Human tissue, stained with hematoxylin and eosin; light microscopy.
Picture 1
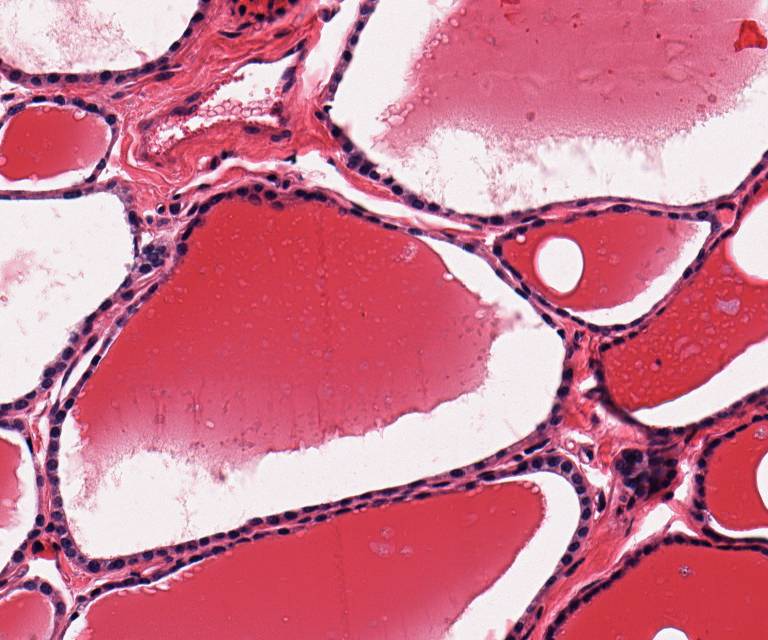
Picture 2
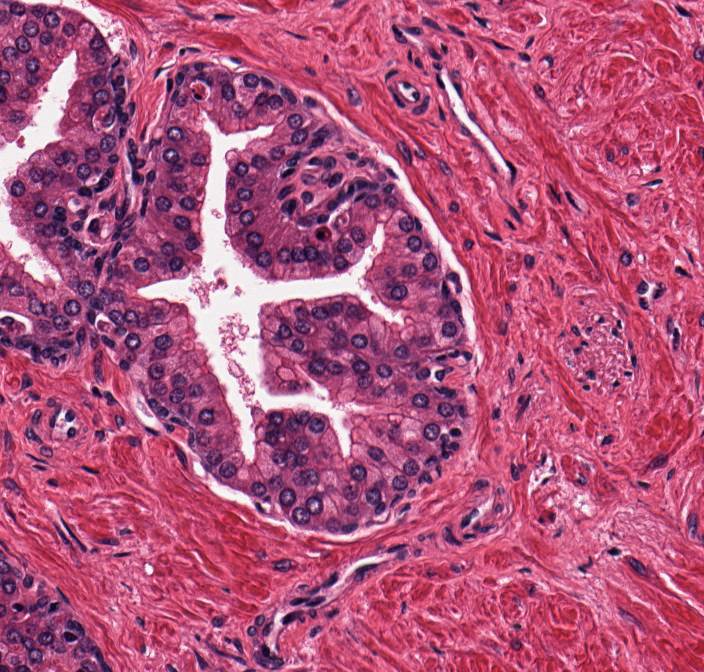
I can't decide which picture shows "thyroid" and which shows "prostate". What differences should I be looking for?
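Of the two, the thyroid is picture 1 and the prostate picture 2. Looking at picture 1, each follicle has a single layer of flattened to low cuboidal cells, their small, dark, round to oval nuclei evenly spaced in one row, and no papillary folds project into the lumens.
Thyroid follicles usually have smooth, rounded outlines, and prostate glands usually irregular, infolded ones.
In picture 2, one large gland fills the left-centre, with parts of others at the left edge; its columnar cells have abundant pale pink-purple granular cytoplasm and round nuclei.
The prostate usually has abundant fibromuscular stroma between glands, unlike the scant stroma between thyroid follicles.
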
